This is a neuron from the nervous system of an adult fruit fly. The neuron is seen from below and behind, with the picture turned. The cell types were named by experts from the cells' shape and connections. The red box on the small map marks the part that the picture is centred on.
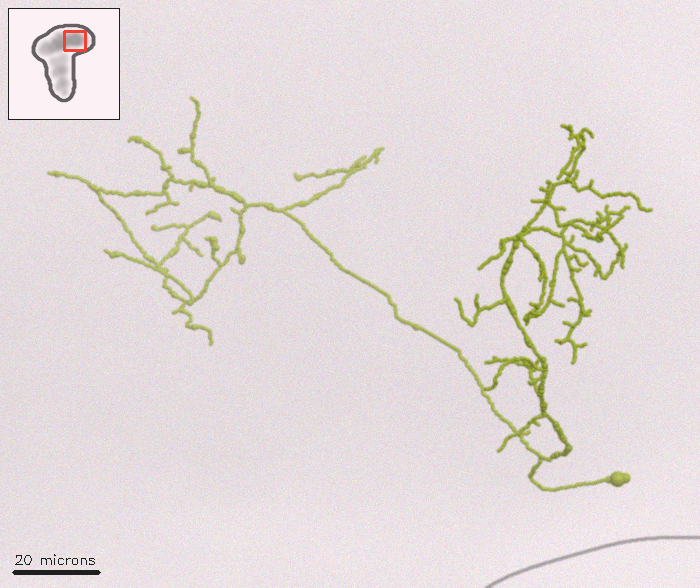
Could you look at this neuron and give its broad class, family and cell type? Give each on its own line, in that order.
visual projection neuron
hemilineage VLPd&p1_posterior
LoVP80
